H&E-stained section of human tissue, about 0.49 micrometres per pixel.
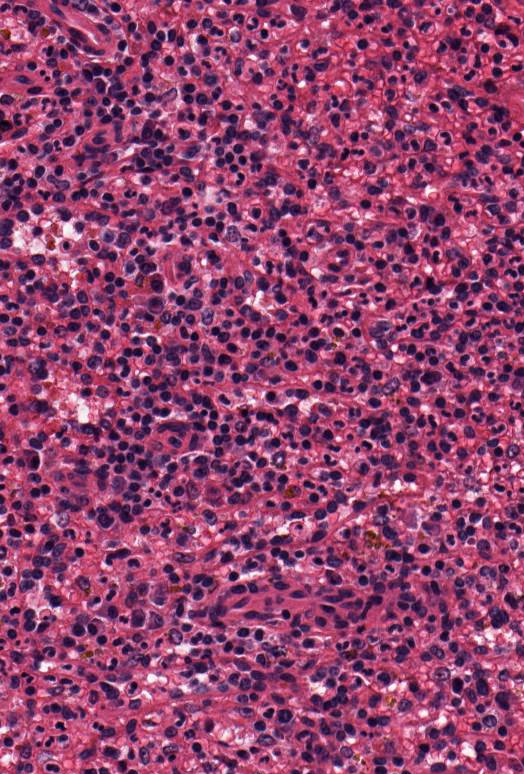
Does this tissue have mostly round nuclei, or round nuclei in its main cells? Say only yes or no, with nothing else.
Yes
